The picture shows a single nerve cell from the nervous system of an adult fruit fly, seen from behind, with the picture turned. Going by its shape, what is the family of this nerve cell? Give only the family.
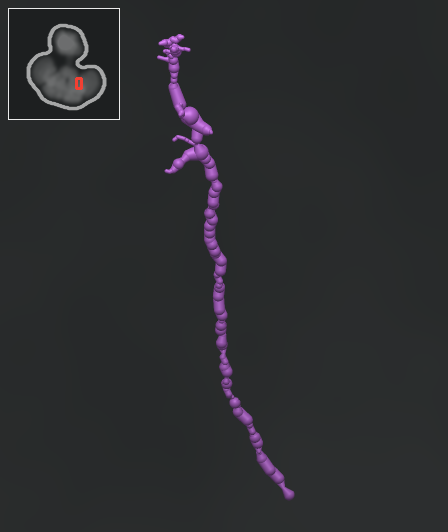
class mechanosensory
